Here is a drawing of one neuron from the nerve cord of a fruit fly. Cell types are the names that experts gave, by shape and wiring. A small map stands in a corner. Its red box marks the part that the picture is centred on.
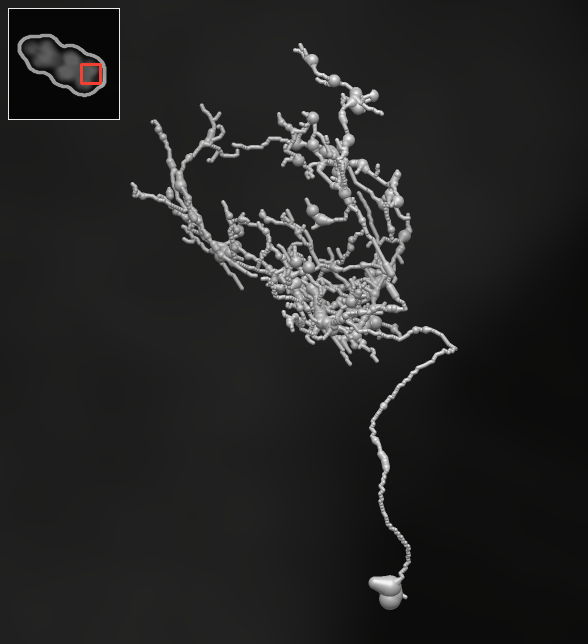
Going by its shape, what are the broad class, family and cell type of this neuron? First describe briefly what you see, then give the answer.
Dozens of branch ends can be seen. In this view it is taller than it is wide. It is a nerve-cord intrinsic neuron. The family is hemilineage 14A. It is of cell type IN14A081.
